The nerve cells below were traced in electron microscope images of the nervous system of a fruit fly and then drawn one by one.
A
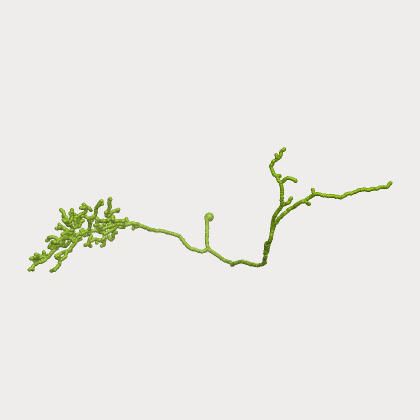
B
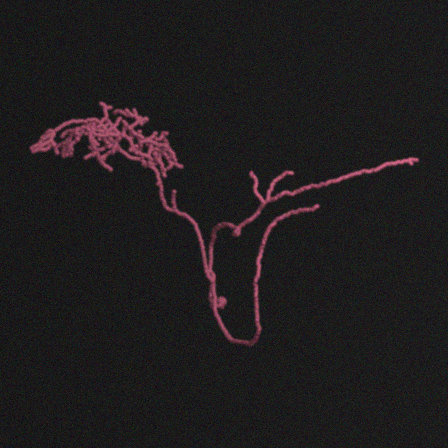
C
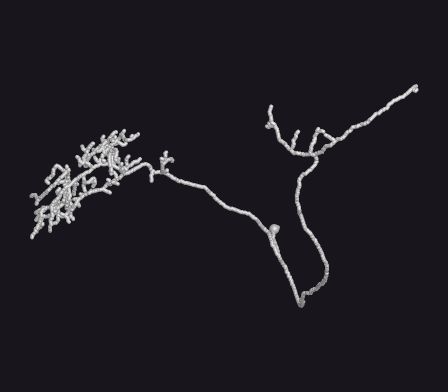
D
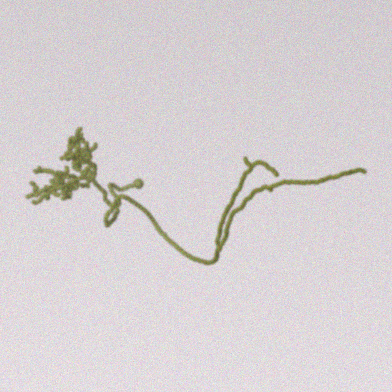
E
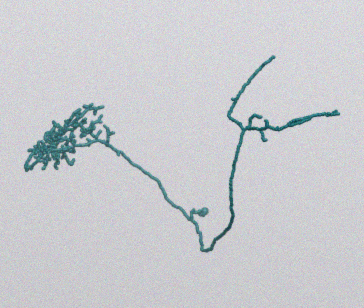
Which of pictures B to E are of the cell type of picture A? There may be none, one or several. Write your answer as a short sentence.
Picture B, picture C, picture D and picture E are of the same cell type.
